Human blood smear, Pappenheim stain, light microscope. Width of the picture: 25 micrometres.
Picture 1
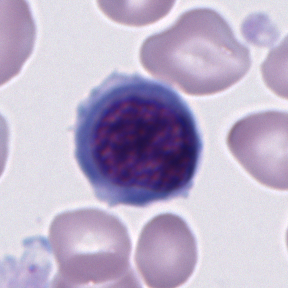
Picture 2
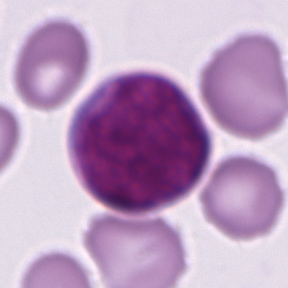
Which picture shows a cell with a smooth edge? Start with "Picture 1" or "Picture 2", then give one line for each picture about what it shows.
Picture 2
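In picture 1: The cell's outline is slightly irregular, with small bumps along its left and lower edges.
In picture 2: The cell has a smooth, rounded outline.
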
